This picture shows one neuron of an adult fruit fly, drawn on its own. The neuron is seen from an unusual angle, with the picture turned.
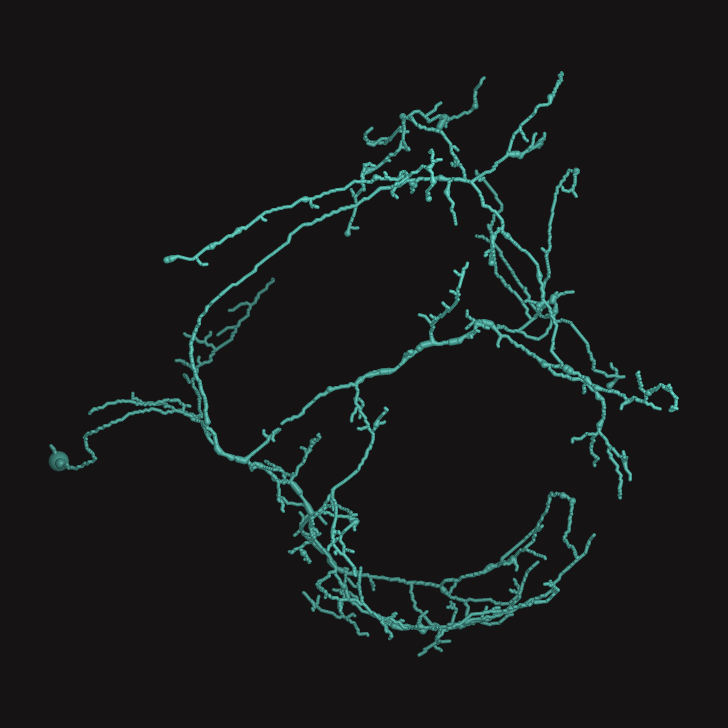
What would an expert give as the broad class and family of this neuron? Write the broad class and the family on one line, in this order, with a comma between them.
central-brain intrinsic neuron, hemilineage SLPa&l1_anterior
